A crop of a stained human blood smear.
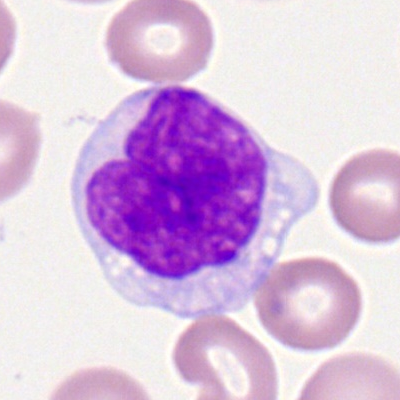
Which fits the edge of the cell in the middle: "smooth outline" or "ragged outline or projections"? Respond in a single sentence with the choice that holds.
The cell's outline is ragged or frayed, or has projections, blebs or tags.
